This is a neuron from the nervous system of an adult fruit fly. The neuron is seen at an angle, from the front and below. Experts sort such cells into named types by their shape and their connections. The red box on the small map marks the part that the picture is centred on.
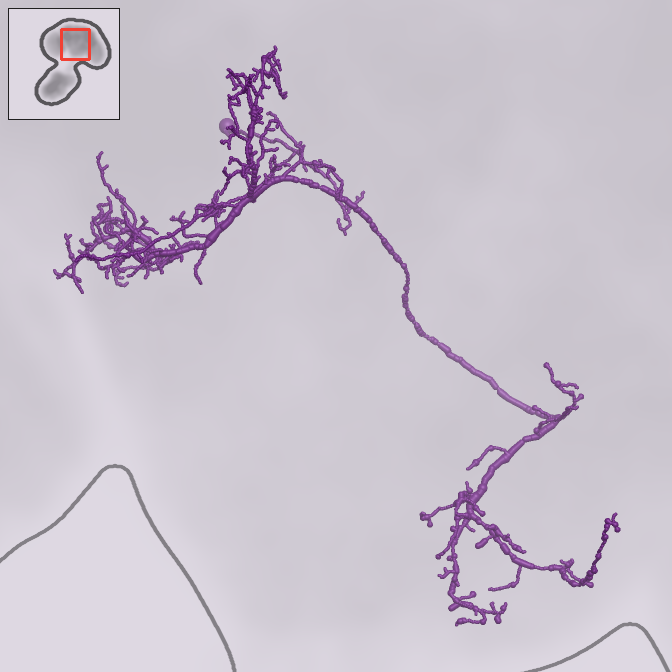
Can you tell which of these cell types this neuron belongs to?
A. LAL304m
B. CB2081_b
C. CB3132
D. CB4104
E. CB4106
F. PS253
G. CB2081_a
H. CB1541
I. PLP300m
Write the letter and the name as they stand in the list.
I. PLP300m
